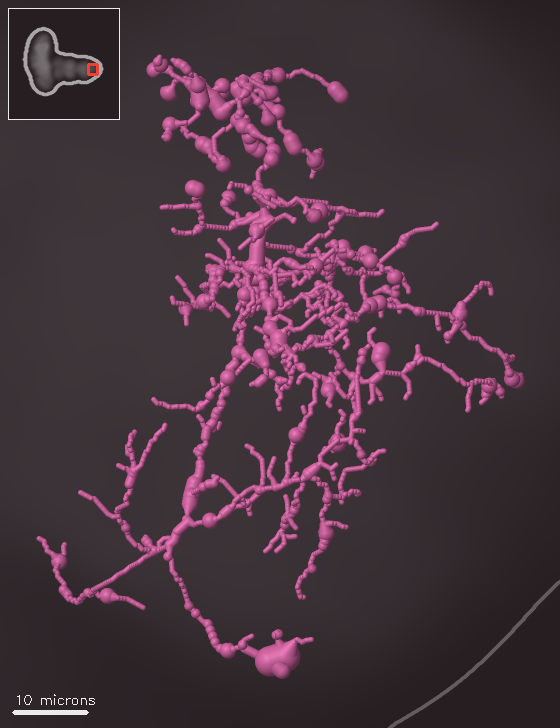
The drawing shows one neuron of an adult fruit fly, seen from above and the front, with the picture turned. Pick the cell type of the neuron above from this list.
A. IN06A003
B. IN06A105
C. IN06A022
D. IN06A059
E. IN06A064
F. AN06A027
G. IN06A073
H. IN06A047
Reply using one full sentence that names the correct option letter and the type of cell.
The neuron's cell type is IN06A064, which is option E.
